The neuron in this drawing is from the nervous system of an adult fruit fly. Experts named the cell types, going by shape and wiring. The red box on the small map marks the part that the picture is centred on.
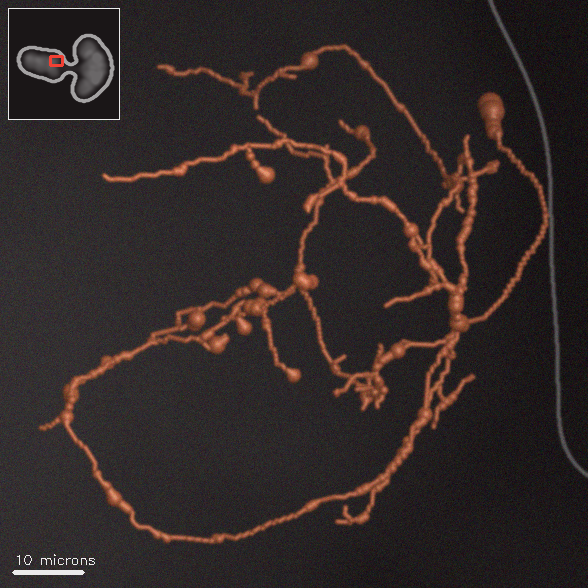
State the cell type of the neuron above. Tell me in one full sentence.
The cell type IN09A071 is the type of this neuron.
